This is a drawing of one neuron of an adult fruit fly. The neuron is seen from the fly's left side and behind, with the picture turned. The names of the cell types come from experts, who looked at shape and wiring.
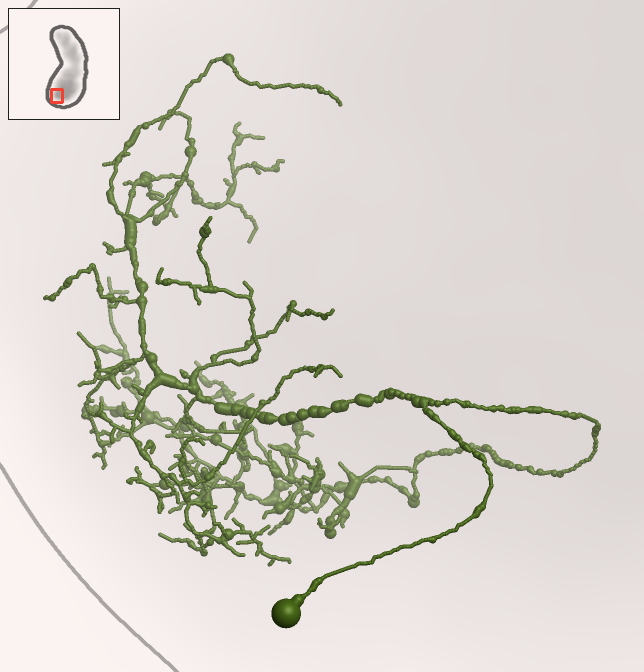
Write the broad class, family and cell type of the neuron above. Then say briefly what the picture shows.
This is a central-brain intrinsic neuron. Its family is hemilineage SLPal2. The cell type is SLP038. The cell body can be seen at the bottom of the picture. Dozens of branch ends can be seen.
